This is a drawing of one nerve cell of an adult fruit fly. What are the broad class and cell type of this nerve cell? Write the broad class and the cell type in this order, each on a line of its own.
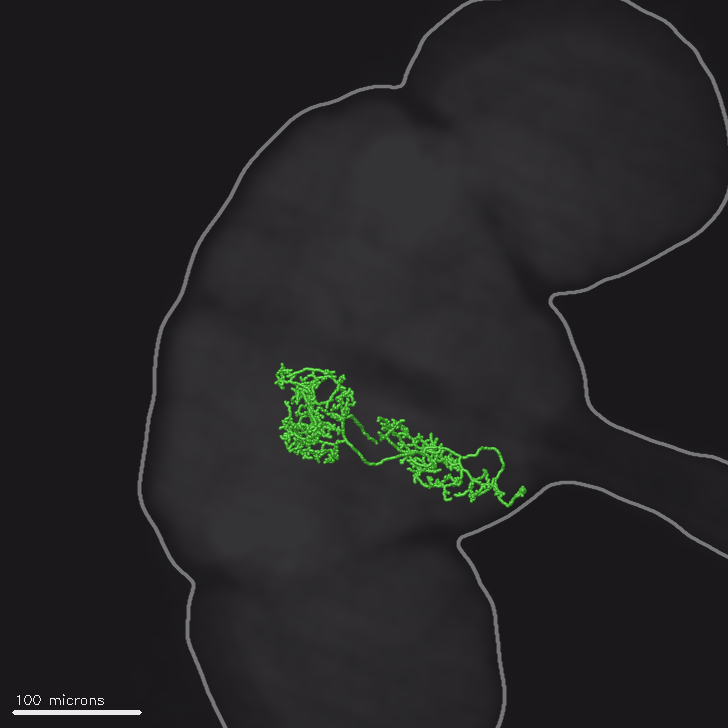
central-brain intrinsic neuron
GNG317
